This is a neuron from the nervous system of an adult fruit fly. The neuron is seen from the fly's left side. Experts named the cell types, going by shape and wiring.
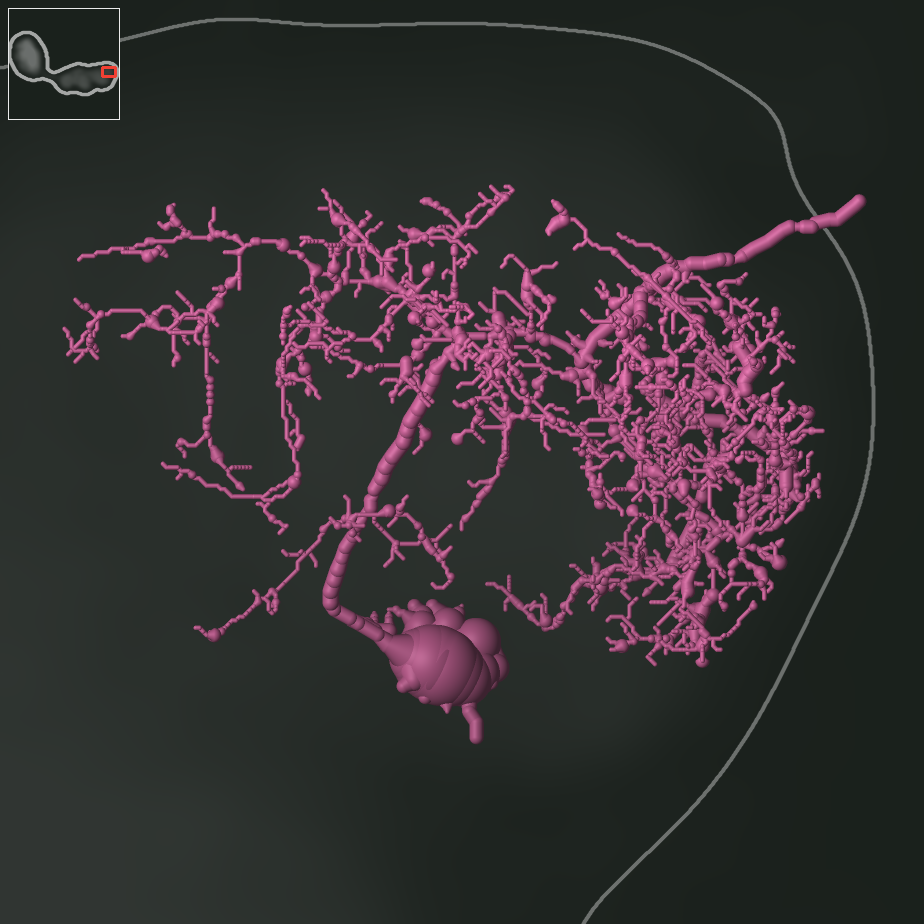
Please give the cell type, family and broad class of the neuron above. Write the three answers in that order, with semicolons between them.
MNad22; MNad; motor neuron of the nerve cord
